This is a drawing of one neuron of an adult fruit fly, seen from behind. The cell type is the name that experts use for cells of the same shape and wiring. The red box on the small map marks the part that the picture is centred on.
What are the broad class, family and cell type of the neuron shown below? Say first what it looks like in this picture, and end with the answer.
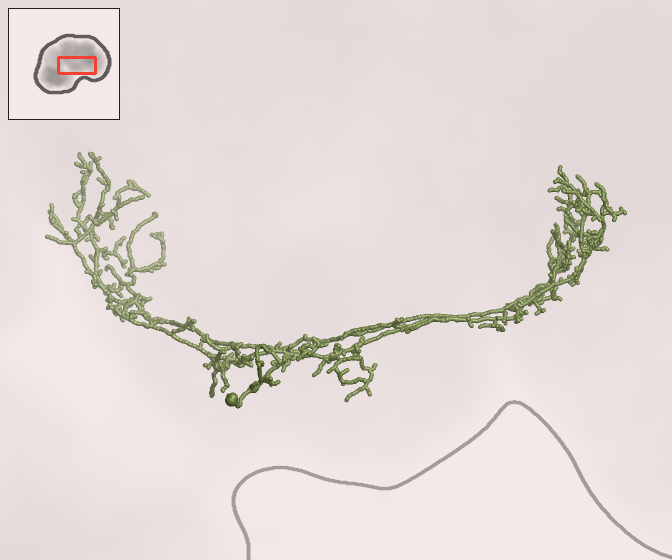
Dozens of branch ends can be seen. As drawn here it is wider than it is tall. Its broad class is central-brain intrinsic neuron. The family is hemilineage LB0. It is of cell type SAD099.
